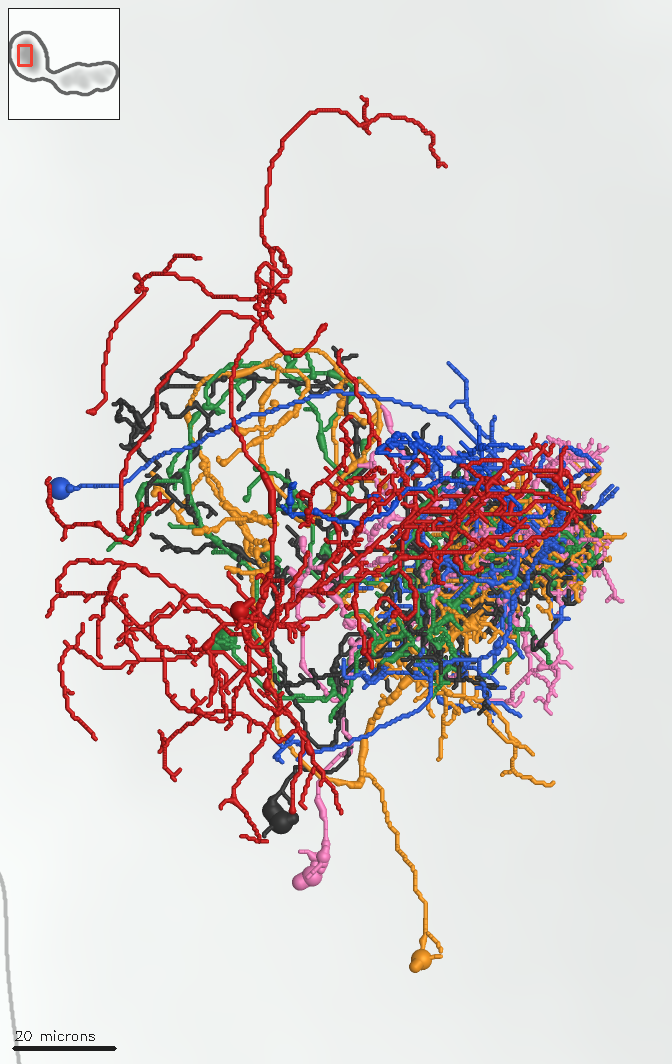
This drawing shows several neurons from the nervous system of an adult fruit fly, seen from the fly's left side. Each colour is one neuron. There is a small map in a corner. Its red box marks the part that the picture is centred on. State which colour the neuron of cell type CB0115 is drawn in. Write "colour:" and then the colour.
colour: blue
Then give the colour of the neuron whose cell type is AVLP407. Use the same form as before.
colour: green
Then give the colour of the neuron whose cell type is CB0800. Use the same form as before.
colour: pink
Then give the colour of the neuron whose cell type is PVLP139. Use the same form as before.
colour: orange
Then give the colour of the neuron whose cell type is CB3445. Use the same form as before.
colour: red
